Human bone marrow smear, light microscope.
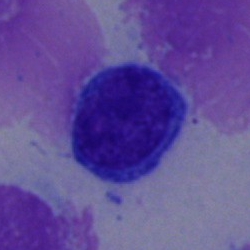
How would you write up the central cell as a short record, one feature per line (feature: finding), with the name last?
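Outline: roughly round, as far as I can tell.
Cytoplasm: just a thin rim around the nucleus.
Rim colour: deep blue, it seems.
Chromatin: dense and dark purple.
Name: lymphocyte.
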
